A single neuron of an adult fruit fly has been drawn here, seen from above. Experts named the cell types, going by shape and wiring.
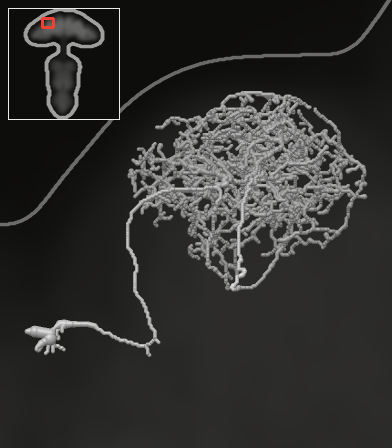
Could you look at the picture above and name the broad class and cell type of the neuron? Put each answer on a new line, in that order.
central-brain intrinsic neuron
AVLP216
